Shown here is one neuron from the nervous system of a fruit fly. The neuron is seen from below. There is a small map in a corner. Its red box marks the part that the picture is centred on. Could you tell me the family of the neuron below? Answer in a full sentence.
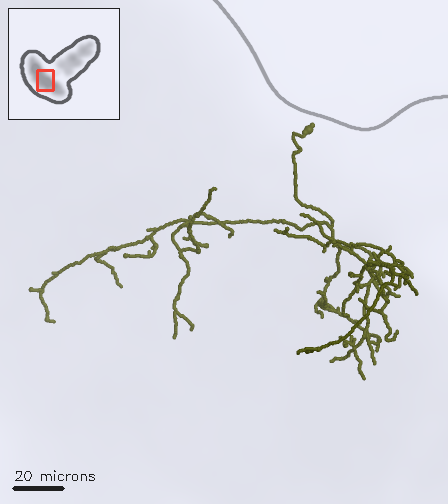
The family is hemilineage DM3_dorso_lateral.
